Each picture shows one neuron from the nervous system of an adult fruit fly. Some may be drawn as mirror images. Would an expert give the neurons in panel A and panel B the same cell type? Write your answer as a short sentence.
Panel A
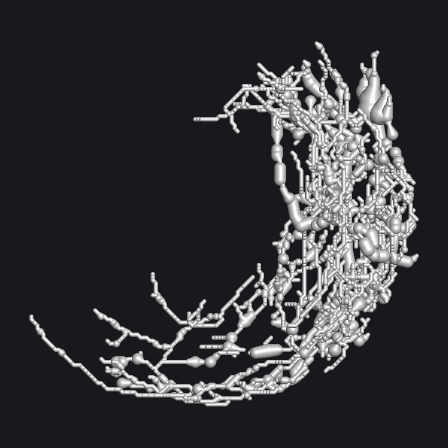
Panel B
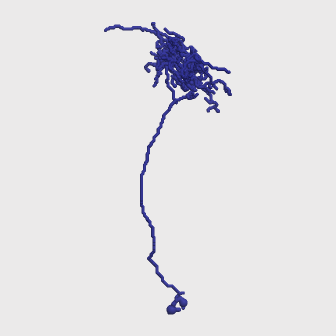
They are of different cell types.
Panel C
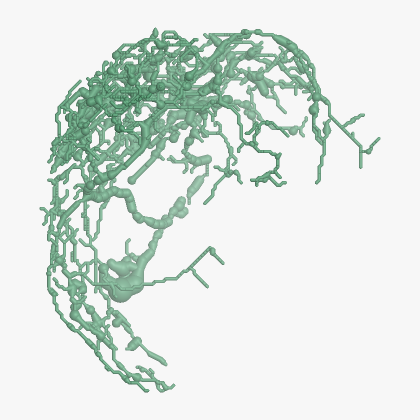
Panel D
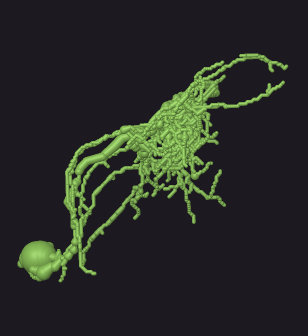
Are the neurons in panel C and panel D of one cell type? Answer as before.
They are of different cell types.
